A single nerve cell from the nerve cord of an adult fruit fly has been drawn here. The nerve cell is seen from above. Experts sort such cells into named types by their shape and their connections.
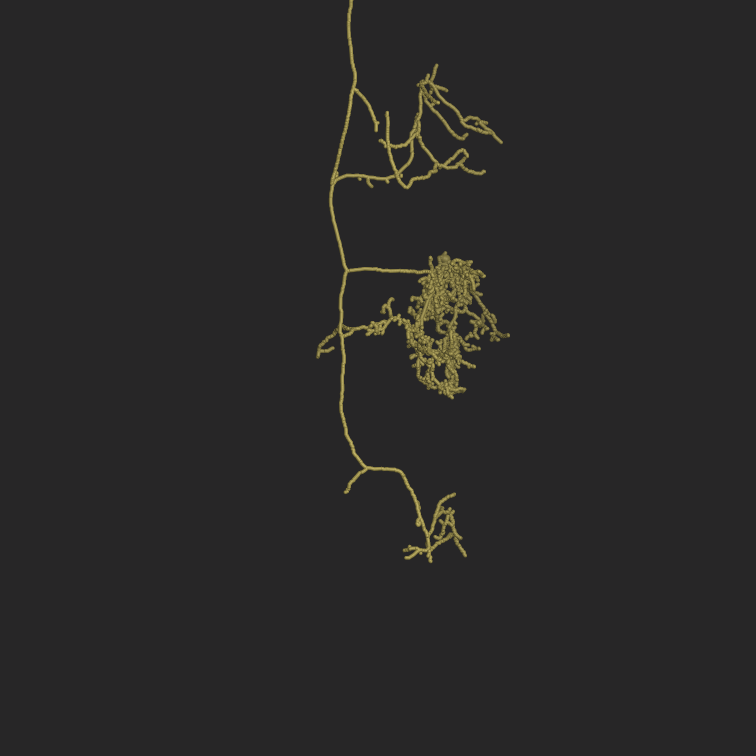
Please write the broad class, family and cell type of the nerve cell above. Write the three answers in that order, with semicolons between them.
ascending neuron; hemilineage 07B; AN07B005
